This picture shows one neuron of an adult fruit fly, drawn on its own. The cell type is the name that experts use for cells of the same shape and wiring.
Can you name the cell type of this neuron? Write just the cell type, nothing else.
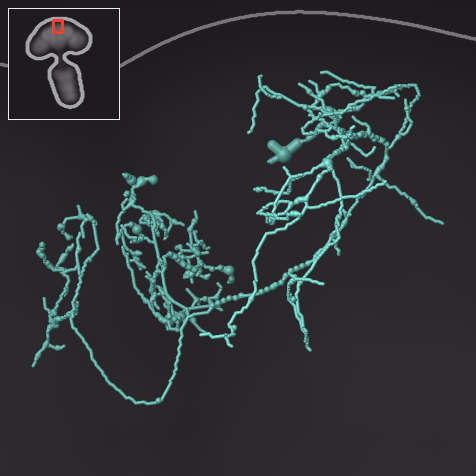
PAM01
